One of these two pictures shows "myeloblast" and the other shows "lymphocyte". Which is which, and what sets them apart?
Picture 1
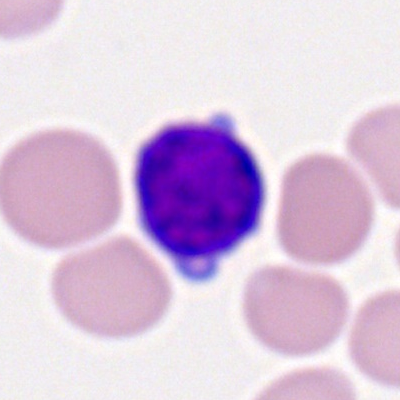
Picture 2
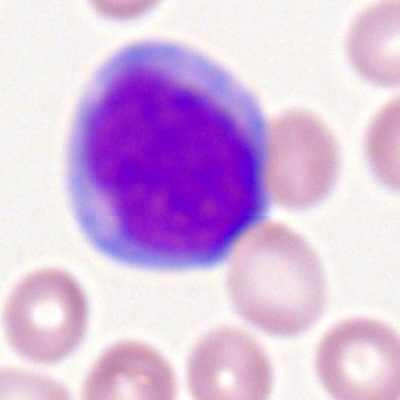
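Picture 1 holds the lymphocyte; picture 2, the myeloblast. The lymphocyte has dark purple, coarsely clumped chromatin and no visible nucleolus.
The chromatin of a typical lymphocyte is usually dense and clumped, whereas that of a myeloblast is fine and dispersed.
Only a little cytoplasm can be seen in picture 1; it is pale blue and free of granules.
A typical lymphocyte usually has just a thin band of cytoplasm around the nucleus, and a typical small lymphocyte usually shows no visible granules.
Its roughly round outline bears two small pale blue blebs, at the upper right and at the bottom. The myeloblast has a smooth, roughly rounded outline with no surface projections. Its cytoplasm is a narrow blue rim, wider on the left than on the right, with no visible granules.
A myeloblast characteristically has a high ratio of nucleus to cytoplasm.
Several small paler spots show within the lower part of its nucleus.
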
